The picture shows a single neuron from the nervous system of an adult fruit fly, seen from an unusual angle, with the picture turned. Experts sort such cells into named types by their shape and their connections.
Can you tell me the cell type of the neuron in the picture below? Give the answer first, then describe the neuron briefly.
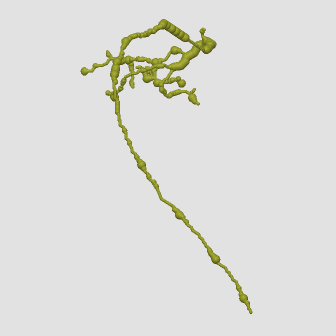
It is of cell type SNxx04. This is a sensory neuron entering the nerve cord. No cell body is drawn. As drawn here it is taller than it is wide.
